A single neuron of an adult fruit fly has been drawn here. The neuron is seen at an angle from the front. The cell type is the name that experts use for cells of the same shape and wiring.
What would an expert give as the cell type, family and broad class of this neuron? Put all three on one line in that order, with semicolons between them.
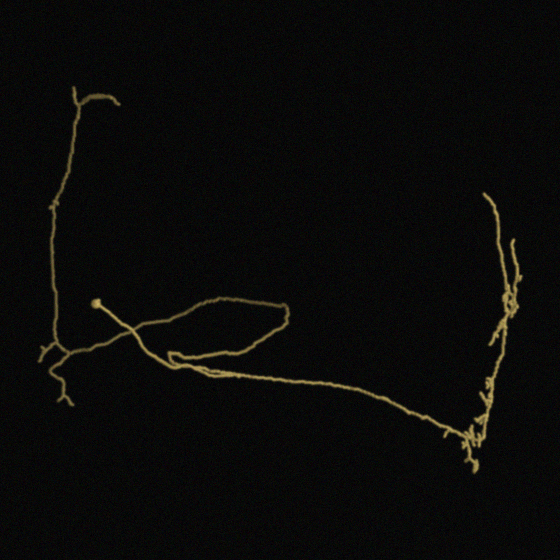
WED197; hemilineage WEDd2; central-brain intrinsic neuron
